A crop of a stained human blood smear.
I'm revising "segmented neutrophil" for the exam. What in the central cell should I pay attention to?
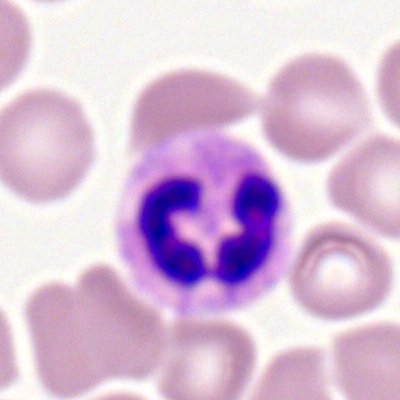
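First point: the nucleus is divided into several lobes, as expected of a segmented neutrophil.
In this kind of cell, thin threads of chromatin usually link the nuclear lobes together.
Second point: the chromatin is dark purple and densely clumped. Third point: the cytoplasm is abundant and pale pinkish-lilac.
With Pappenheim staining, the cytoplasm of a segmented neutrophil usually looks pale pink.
The pale tint seen here therefore fits the name. Fourth point: the cytoplasm holds only fine, faint granules. None of these points sits against the name segmented neutrophil.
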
